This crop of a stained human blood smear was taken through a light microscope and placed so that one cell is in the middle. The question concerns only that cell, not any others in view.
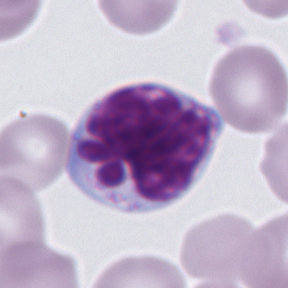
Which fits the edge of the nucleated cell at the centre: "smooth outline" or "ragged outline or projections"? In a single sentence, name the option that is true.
Smooth rather than rough is the outline of this cell.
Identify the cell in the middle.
large granular lymphocyte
